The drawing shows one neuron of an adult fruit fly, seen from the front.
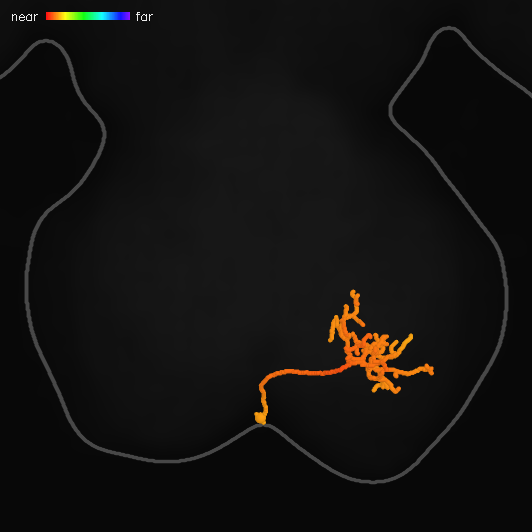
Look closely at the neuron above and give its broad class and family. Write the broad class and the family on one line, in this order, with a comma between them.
nerve-cord intrinsic neuron, hemilineage 14A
